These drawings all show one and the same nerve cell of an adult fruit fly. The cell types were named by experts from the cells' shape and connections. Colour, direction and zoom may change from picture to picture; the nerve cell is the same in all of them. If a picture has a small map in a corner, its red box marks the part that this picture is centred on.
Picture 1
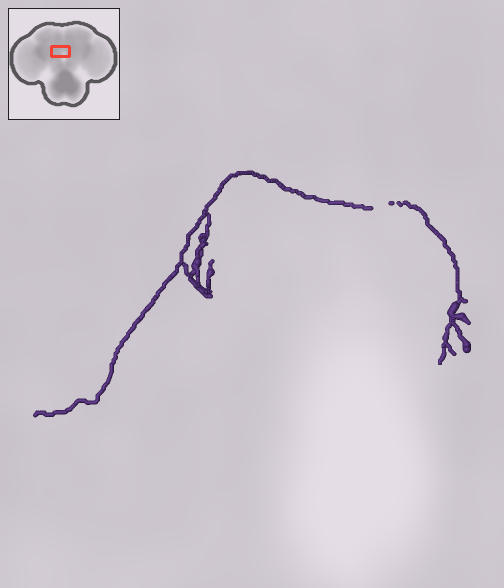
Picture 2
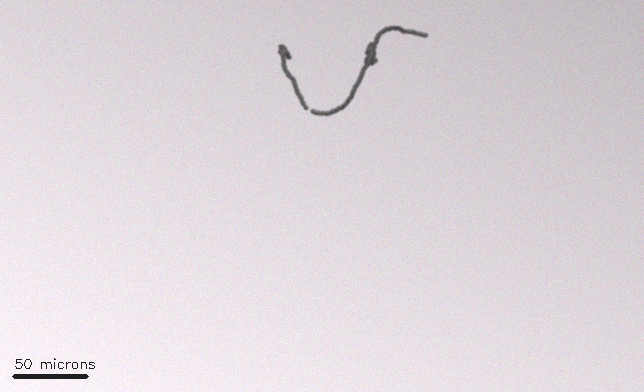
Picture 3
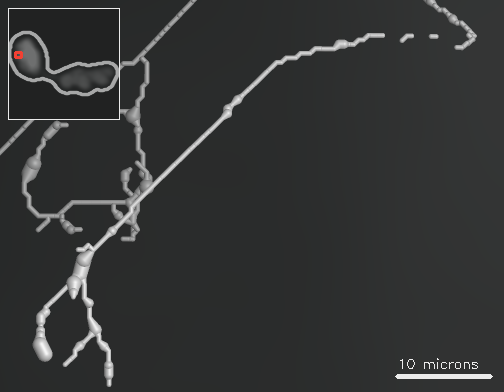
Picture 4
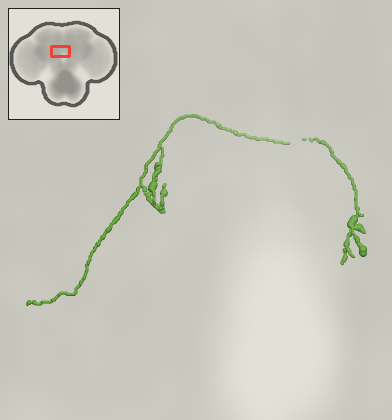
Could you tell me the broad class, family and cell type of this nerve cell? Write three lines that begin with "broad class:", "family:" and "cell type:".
broad class: sensory neuron entering the brain
family: class olfactory
cell type: ORN_DM5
